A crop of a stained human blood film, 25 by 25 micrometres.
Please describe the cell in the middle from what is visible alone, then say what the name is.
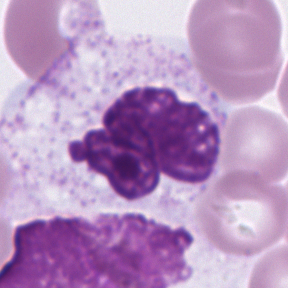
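Quick rundown: the nucleus measures about 13 by 9 micrometres, and no distinct nucleoli can be made out in it. The cytoplasm is very pale, nearly colourless with just a faint grey tint, and fine purple granules are scattered all through it. The outer border is irregular and faint, not a sharp smooth circle. It's a segmented neutrophil.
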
